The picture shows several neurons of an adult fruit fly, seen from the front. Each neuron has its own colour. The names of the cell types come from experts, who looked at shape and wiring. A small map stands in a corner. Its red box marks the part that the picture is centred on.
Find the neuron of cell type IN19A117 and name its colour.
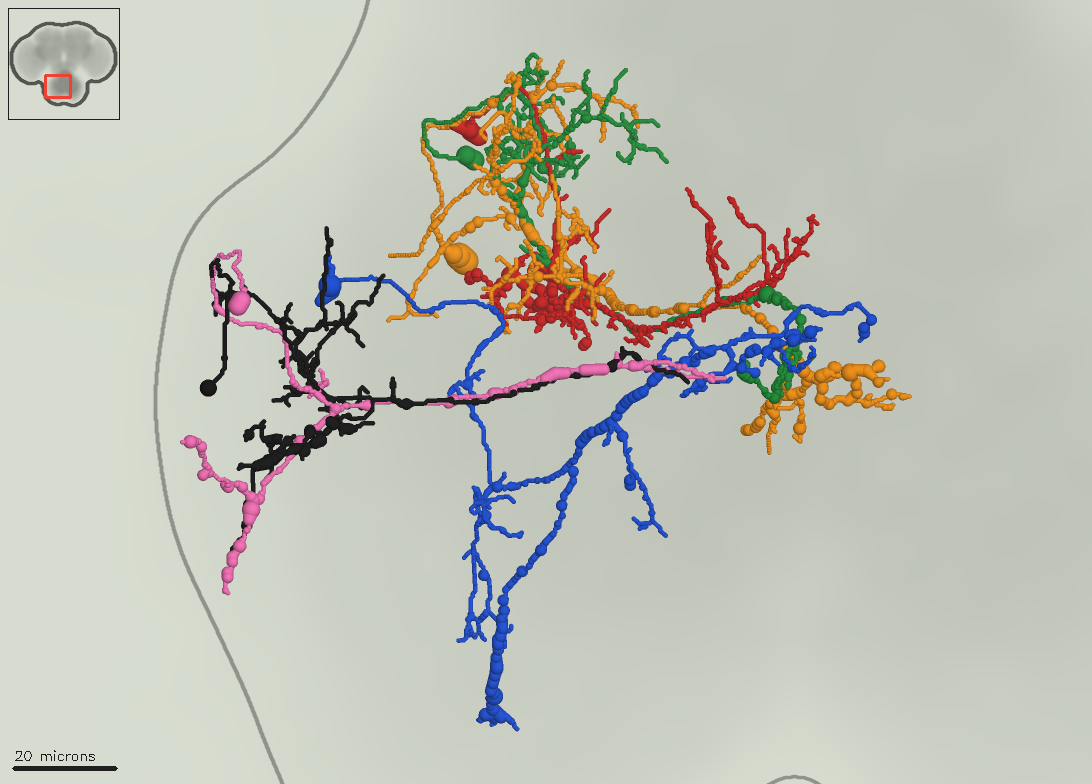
black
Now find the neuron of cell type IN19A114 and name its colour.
pink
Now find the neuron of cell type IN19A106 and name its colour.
red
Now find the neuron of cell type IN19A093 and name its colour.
green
